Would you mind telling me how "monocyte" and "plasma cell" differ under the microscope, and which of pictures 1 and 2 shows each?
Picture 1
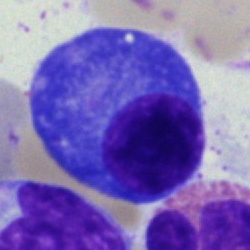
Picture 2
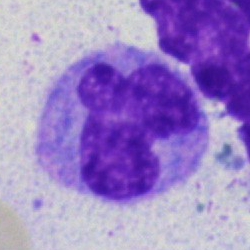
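Picture 1 shows a plasma cell, and picture 2 shows a monocyte. In picture 1 the cell has a smooth outline, round to oval, and its nucleus lies eccentrically, toward the lower right edge. Its chromatin is dark and coarsely clumped, and no nucleoli can be seen.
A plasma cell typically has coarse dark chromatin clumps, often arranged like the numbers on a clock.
The cytoplasm is abundant and deep blue, with a small clear spot near the top edge of the cell.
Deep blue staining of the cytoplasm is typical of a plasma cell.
In picture 2 the outline is round with a smooth edge, and a deep notch is cut into the right side of the nucleus.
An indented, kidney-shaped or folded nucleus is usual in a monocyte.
This chromatin is dark purple and clumped, with small paler patches between the clumps, and again no nucleoli are visible. The cytoplasm is pale lilac-blue, and its rim is widest on the left side of the cell. The two cells differ chiefly in nucleus and cytoplasm: an eccentric nucleus in picture 1 against a deeply notched one in picture 2, and deep blue cytoplasm against pale lilac-blue. Both have smooth outlines and show no visible nucleoli.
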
